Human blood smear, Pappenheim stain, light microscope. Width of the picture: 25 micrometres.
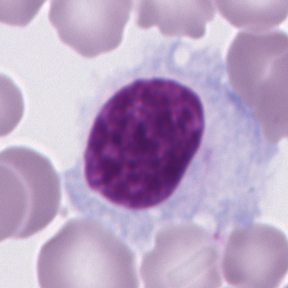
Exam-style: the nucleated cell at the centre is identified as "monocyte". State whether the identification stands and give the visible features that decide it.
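First, the outline: irregular and frayed. Next, the nucleus: oval, without indentation or lobes, about 12 by 10 micrometres, and set left of the cell's centre so that more cytoplasm lies on its right. Its chromatin is coarse, with darker clumps. Then the cytoplasm: abundant, forming a broad rim around the nucleus, with no coarse granules. Weighing the names, the frayed outline goes with hairy cell.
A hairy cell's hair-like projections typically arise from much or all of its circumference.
The abundant cytoplasm fits both hairy cell and monocyte.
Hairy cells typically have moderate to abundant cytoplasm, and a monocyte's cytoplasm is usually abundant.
This is a hairy cell rather than a monocyte.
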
